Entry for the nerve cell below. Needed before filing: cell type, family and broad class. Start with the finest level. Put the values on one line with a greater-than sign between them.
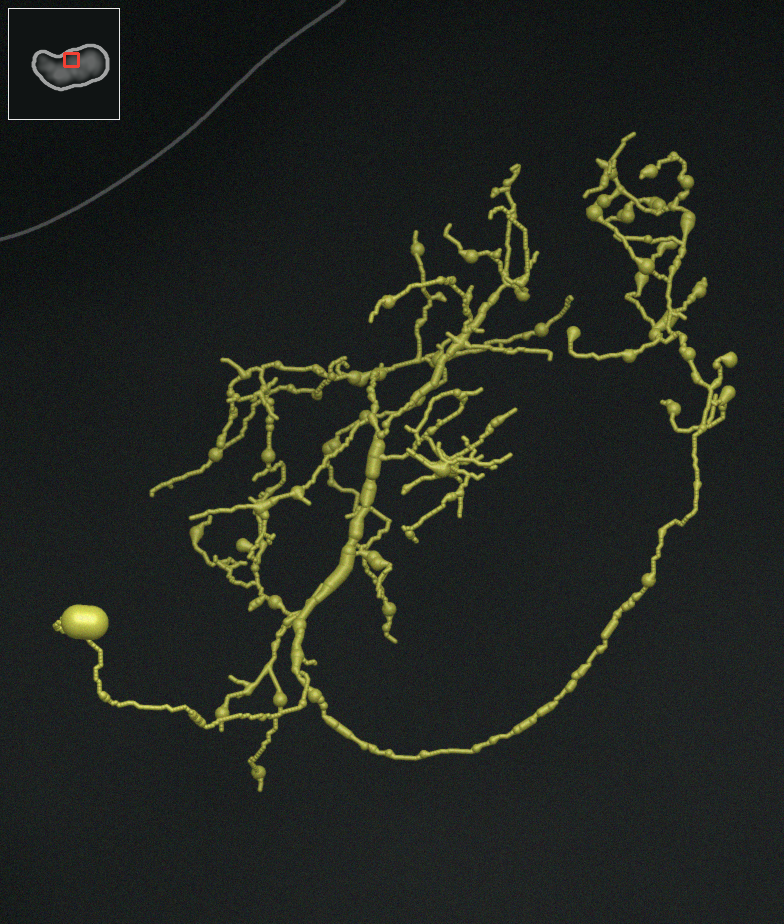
SLP043 > hemilineage SLPal2 > central-brain intrinsic neuron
